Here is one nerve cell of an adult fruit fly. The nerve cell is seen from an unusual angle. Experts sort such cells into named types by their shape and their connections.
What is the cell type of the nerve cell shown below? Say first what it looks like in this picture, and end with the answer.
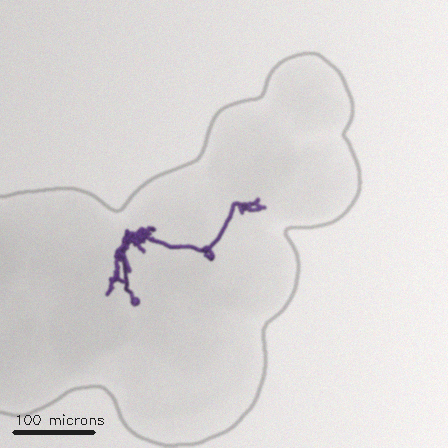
From left to right in the picture it spans about 200 microns. As drawn here it is wider than it is tall. It is a nerve-cord intrinsic neuron. It is of cell type IN06A089.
